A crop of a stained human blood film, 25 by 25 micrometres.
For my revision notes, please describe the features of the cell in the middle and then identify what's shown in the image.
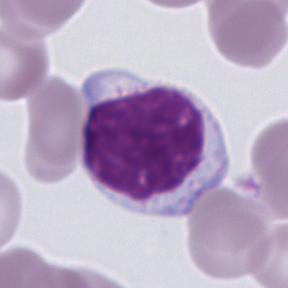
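A pale bulge of cytoplasm at the upper left makes the outline irregular. The nucleus is a single rounded mass without lobes. A few fine pinkish-purple granules lie scattered in the cytoplasm, which has no distinct vacuoles. It is a large granular lymphocyte.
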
